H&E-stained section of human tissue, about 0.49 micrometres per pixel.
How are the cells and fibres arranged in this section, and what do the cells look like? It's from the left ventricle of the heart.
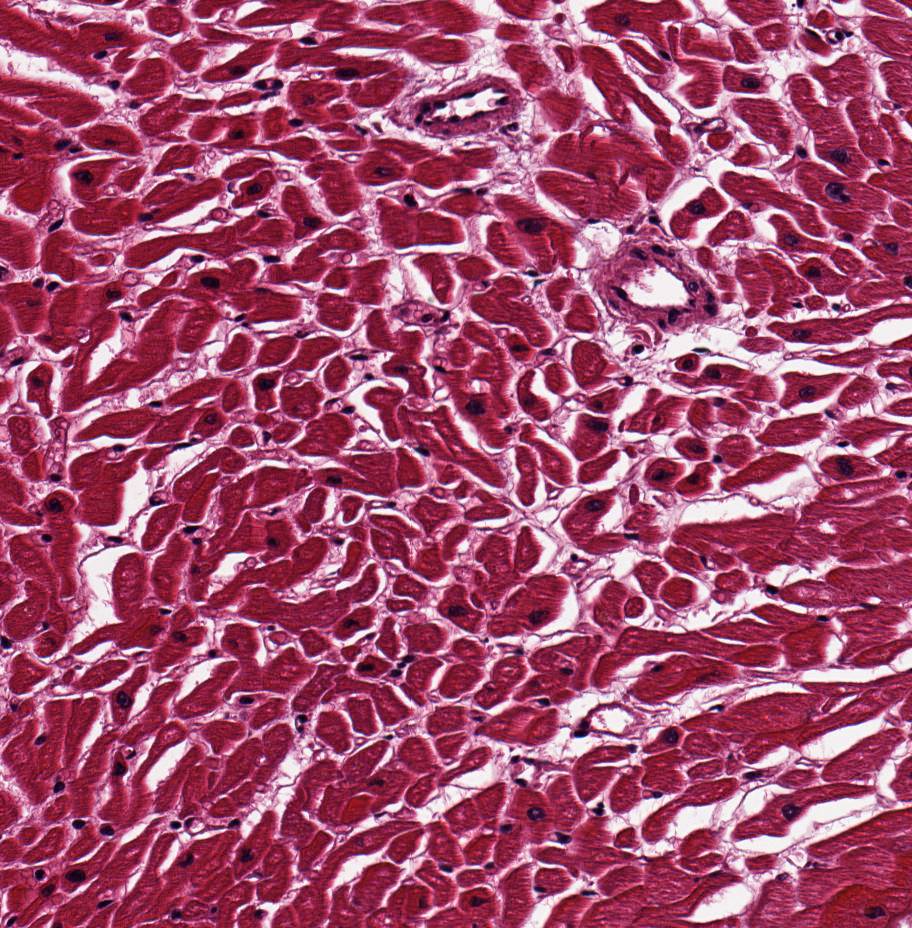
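Composition: closely set muscle fibres fill the whole field, most cut in cross or oblique section. Staining: the muscle cell cytoplasm is a deep, even red-pink. Stroma: a scant, delicate connective tissue runs between the fibres, carrying scattered small dark nuclei. Vessels: two small ones with cellular walls lie in the upper half.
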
